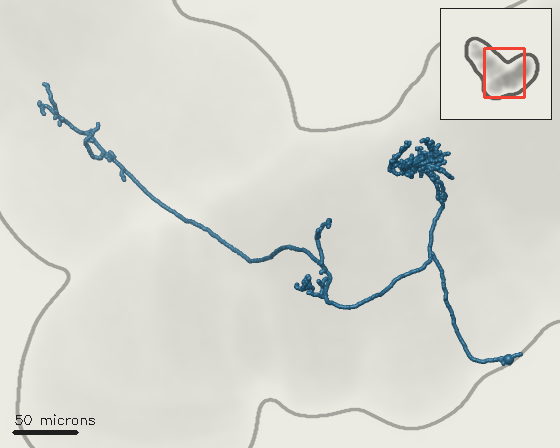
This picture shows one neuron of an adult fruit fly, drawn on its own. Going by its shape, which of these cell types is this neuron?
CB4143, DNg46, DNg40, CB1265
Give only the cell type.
DNg46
